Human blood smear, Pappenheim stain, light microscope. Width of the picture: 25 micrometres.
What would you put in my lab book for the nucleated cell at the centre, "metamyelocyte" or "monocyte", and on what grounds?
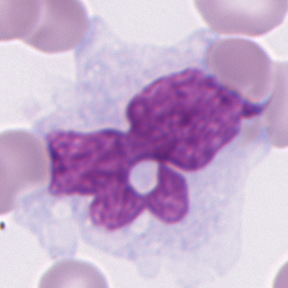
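This cell is a monocyte, not a metamyelocyte. Its cytoplasm is plentiful and pale grey-blue.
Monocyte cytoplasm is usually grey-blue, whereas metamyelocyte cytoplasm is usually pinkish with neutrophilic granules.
The chromatin is purple and finely strand-like, with no dense dark clumps.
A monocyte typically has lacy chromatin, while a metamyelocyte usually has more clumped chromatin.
The nucleus is folded into several broad lobes joined by wide bridges and stretches across most of the cell's width, from near the left edge to near the right.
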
